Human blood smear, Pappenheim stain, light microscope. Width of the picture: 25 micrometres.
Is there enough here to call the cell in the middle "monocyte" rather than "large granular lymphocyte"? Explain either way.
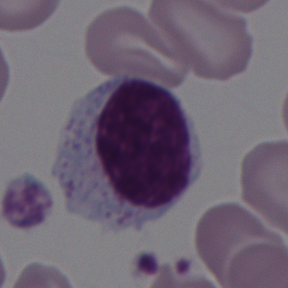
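It's a large granular lymphocyte. Looking first at the nucleus: its outline is smooth and oval, about 11 by 8 micrometres, with no indentation and no lobes.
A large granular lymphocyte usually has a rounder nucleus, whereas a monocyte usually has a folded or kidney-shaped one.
Beyond that, the nucleus sits off-centre toward the right, the cytoplasm makes a broad crescent mostly on its left, and scattered purple granules lie within it.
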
